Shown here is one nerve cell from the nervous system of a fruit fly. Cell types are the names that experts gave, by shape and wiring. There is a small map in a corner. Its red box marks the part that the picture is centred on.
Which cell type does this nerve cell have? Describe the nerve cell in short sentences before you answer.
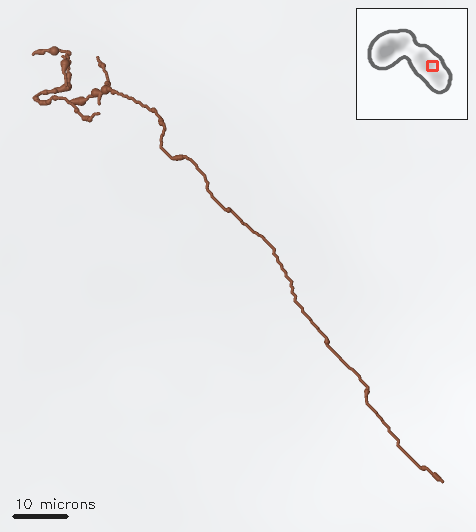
The drawing shows no cell body. By the scale bar it is about 80 microns tall in this view. It has a dozen or fewer branch ends. Its broad class is sensory neuron entering the nerve cord. Its cell type is SNta20.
